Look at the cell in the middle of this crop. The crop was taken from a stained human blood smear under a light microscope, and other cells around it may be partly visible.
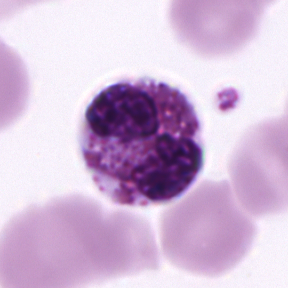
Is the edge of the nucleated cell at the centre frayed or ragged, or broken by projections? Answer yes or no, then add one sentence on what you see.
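No. The cell outline is round and smooth.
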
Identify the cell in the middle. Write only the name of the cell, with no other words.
eosinophil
